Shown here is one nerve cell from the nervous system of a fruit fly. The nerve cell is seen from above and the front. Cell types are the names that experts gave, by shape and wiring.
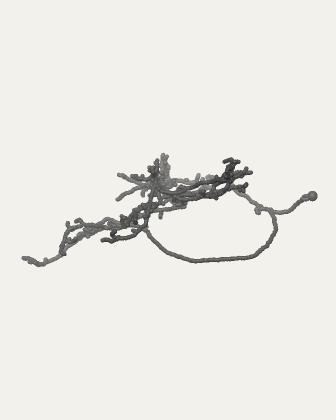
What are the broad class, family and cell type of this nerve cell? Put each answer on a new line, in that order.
central-brain intrinsic neuron
hemilineage SLPav1_medial
CL099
